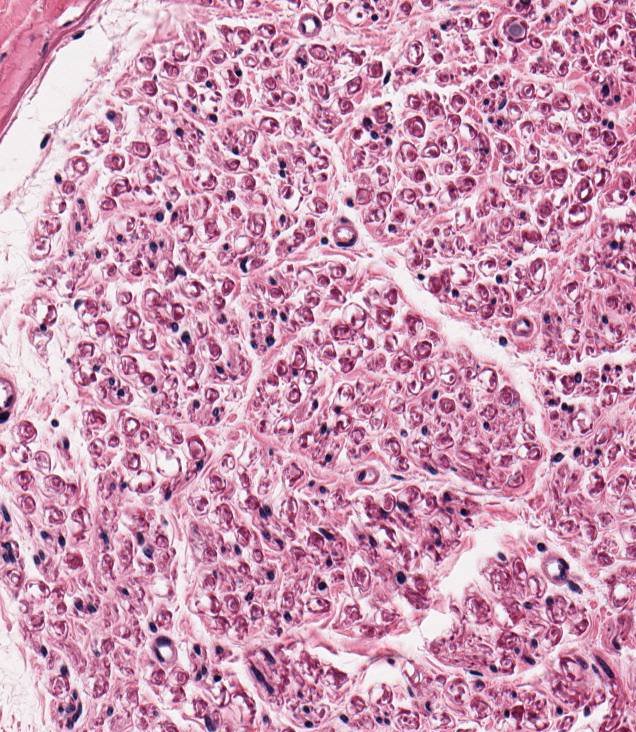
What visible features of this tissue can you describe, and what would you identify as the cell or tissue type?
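Small round profiles of myelinated nerve fibres, cut across, are closely packed throughout. Many show a pink ring around a small central dot. Sparse small dark oval to elongated nuclei lie between them, far fewer than the profiles. Top left, a dense pink collagen band is separated from the fibres by a white gap. This is tibial nerve.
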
